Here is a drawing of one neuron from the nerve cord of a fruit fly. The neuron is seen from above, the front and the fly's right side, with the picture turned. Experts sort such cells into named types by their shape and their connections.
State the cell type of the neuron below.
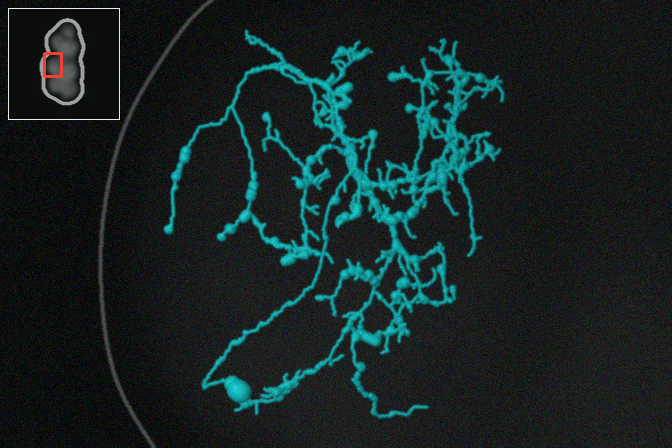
IN08A029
